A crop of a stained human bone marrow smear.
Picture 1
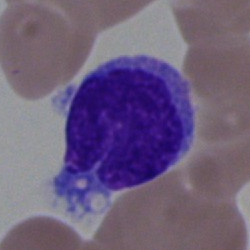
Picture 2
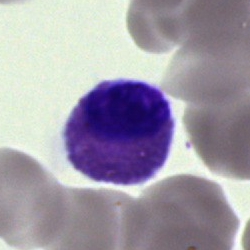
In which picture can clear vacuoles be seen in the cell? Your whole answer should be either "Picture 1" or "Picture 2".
Picture 1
